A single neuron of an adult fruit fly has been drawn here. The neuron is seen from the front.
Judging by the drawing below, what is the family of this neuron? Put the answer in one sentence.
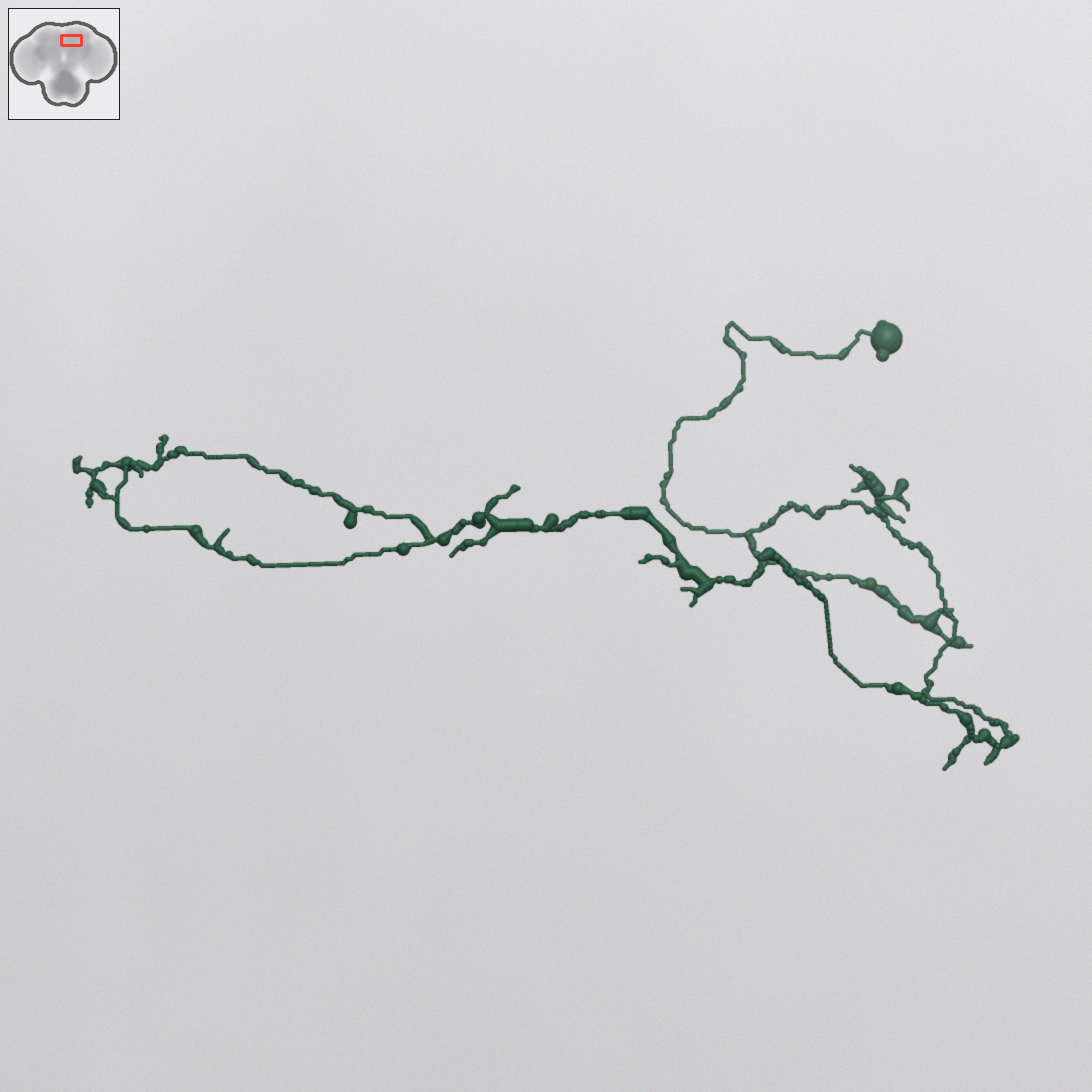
The family is class Kenyon Cell.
